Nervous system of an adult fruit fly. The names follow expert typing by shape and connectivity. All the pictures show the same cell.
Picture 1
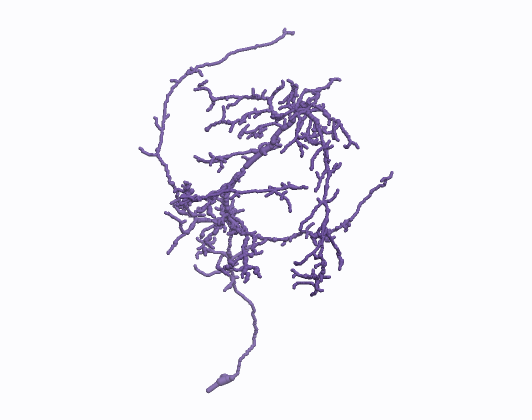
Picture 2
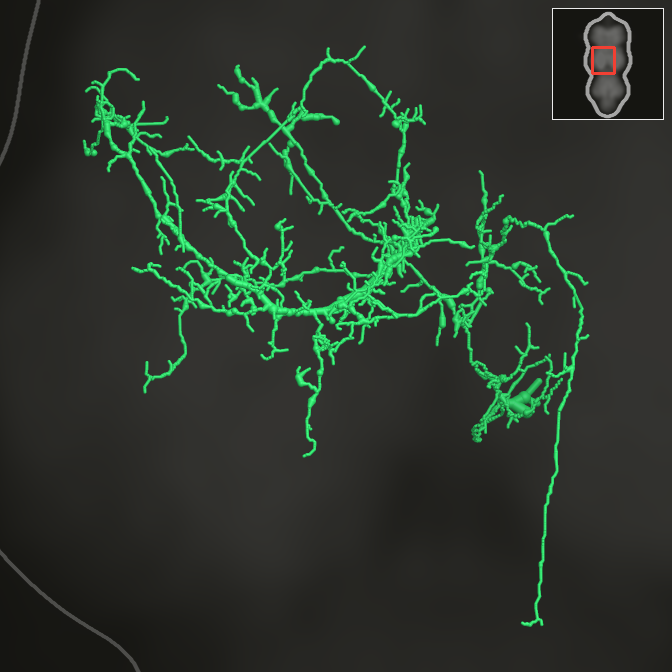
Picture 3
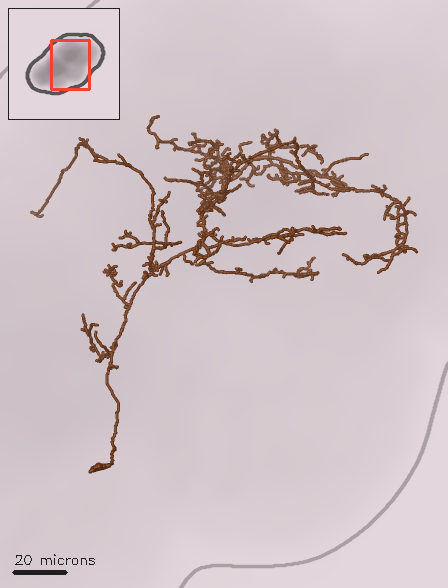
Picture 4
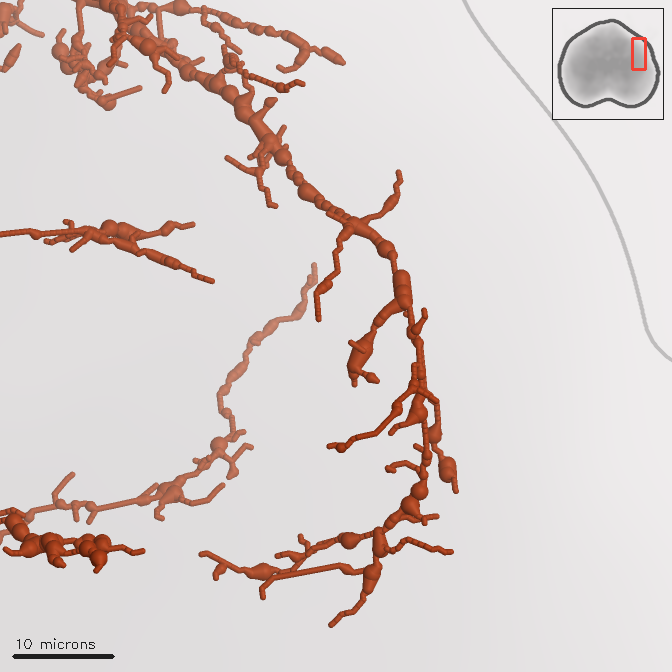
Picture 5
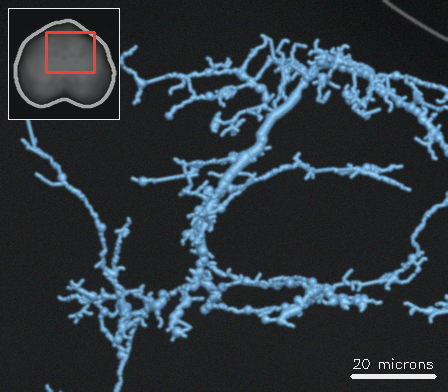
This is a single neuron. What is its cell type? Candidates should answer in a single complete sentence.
The neuron is typed under the name IN06B061.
